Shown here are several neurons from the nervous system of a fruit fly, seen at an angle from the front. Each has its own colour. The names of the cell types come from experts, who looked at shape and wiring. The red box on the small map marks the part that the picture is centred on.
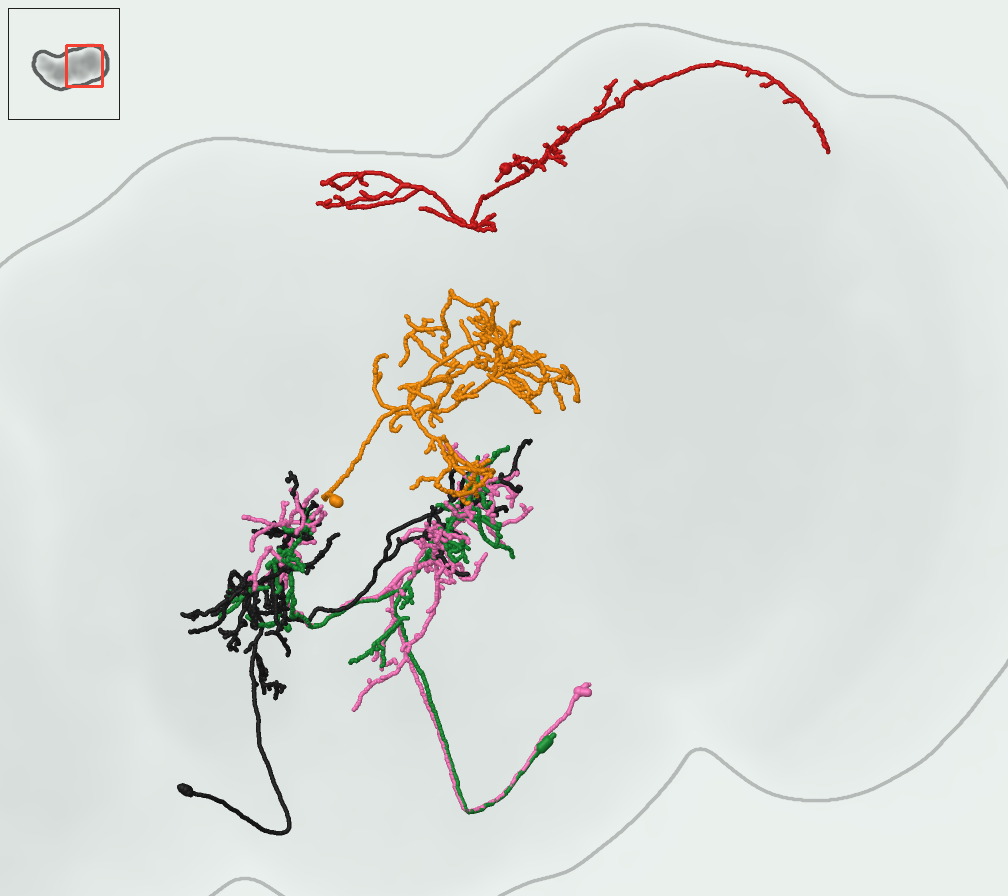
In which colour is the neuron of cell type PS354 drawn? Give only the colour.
pink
